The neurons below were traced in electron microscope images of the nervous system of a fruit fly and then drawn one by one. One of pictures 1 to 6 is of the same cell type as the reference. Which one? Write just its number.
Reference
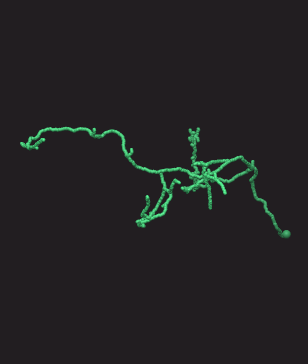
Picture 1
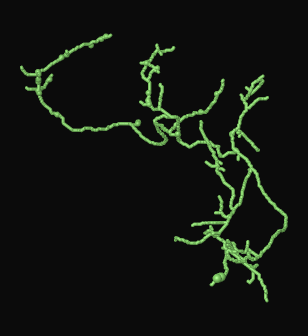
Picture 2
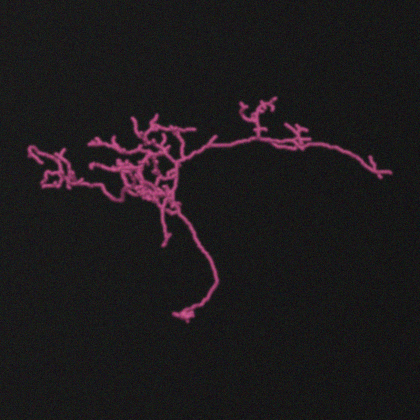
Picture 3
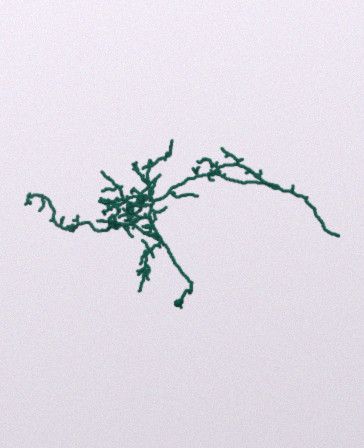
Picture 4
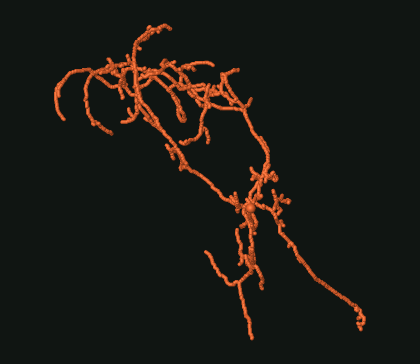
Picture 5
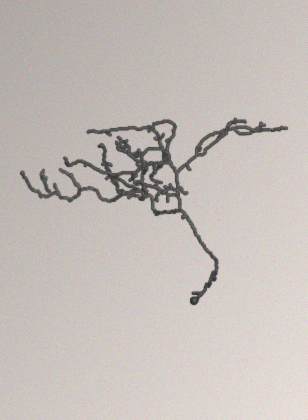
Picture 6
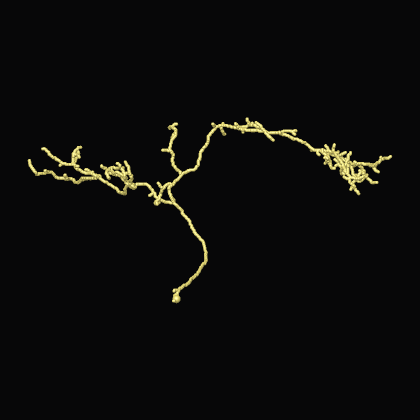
1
